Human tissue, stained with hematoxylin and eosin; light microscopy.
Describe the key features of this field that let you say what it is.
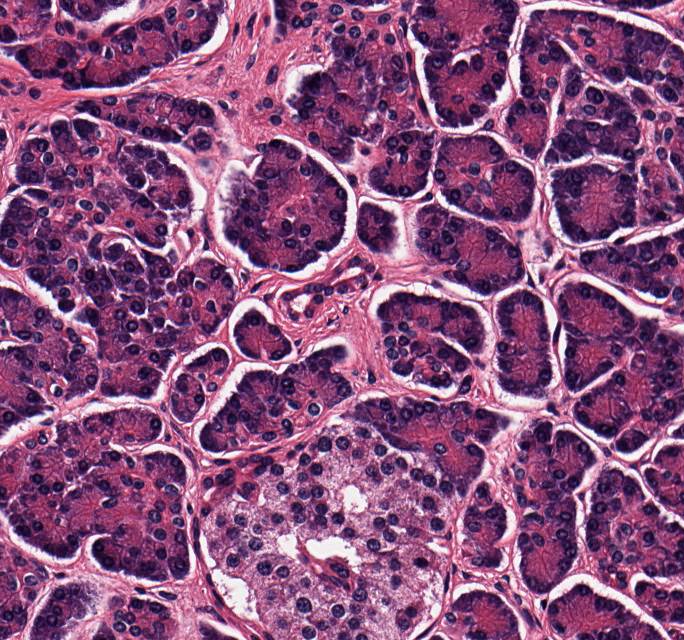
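Mostly exocrine pancreas here, then. The field is packed with small rounded groups of glandular cells, thin strands of connective tissue running between them. Looking closer, these are acini of pyramidal cells, their nuclei lying toward the outer edge of each group.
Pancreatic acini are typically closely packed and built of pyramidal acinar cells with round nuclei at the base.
Down at the lower centre there's one rounded cluster of cells with pale, lightly granular cytoplasm, standing out against the dark acini around it. And no fat cells anywhere.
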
